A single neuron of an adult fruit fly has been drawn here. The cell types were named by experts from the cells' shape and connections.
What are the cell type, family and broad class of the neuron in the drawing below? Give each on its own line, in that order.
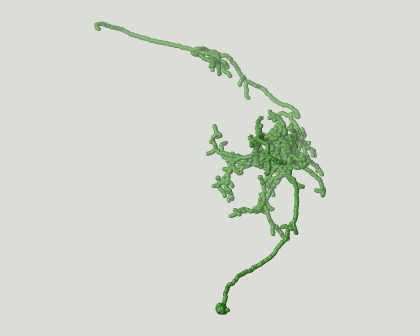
IN06A039
hemilineage 06A
nerve-cord intrinsic neuron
